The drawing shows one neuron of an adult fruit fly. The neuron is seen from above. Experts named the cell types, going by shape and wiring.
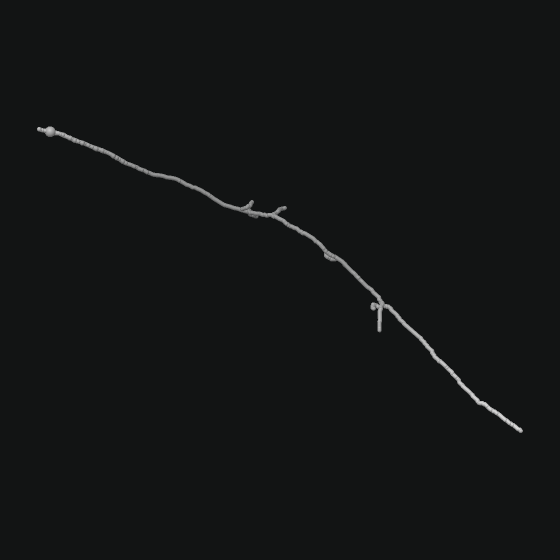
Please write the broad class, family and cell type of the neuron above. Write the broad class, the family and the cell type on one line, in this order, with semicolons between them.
sensory neuron entering the nerve cord; class mechanosensory proprioceptive; SNpp20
